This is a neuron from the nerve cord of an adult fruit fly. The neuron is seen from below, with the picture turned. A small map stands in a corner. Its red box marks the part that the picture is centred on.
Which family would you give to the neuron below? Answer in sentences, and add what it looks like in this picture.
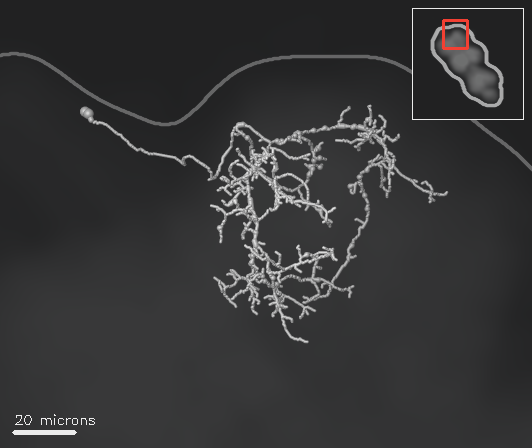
Its family is hemilineage 16B. It is a nerve-cord intrinsic neuron. By the scale bar it is about 120 microns wide in this view. The picture shows dozens of branch ends.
